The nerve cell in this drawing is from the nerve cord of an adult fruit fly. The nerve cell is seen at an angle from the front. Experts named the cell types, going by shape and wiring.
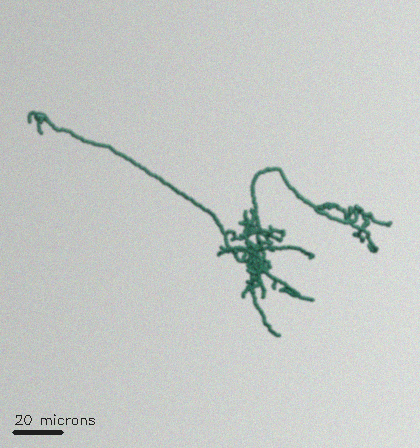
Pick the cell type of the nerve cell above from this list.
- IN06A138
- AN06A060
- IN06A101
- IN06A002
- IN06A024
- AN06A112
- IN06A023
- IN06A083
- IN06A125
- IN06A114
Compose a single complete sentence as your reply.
With respect to cell type, this nerve cell is IN06A114.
